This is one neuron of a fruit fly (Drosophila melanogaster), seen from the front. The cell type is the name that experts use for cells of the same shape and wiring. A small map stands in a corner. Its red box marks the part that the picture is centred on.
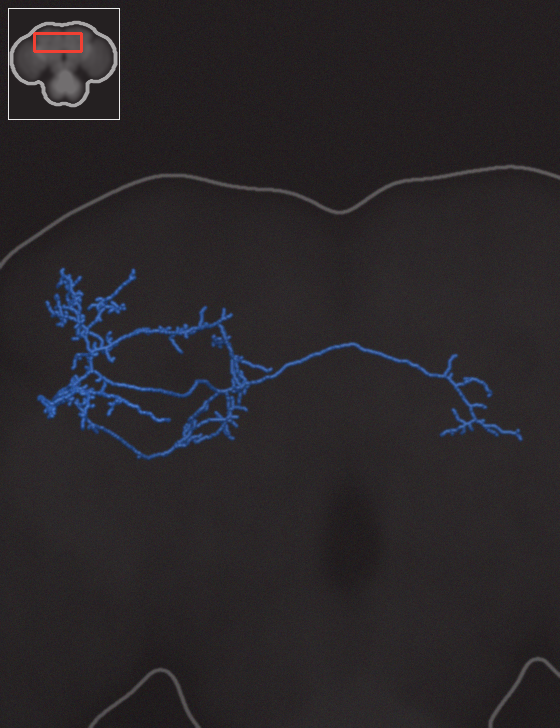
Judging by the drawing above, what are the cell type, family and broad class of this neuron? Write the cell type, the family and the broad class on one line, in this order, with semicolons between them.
CL097; hemilineage SLPa&l1_anterior; central-brain intrinsic neuron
